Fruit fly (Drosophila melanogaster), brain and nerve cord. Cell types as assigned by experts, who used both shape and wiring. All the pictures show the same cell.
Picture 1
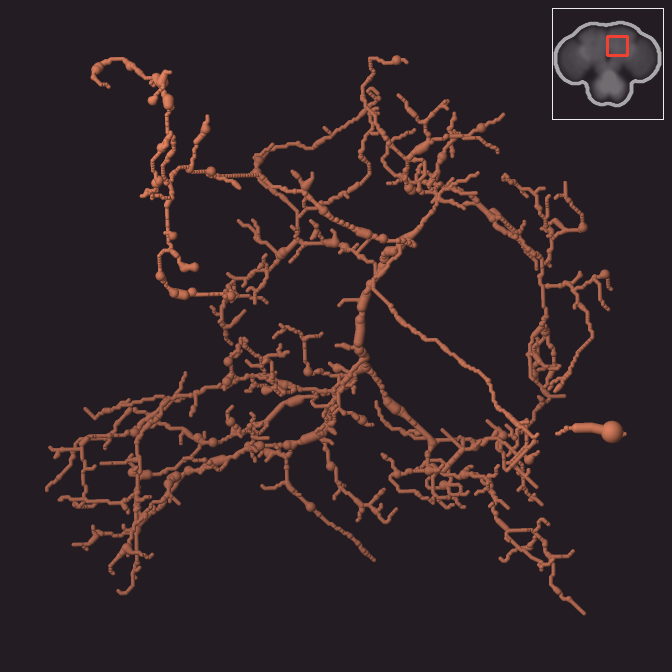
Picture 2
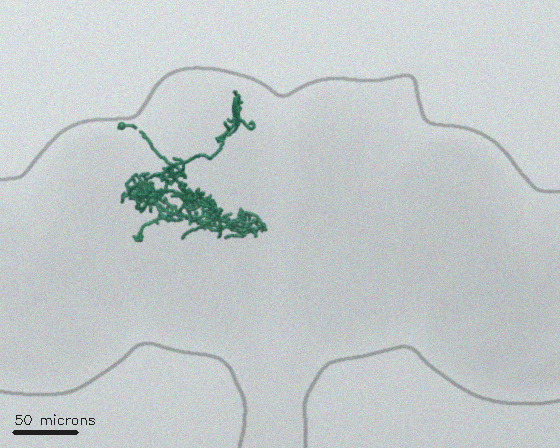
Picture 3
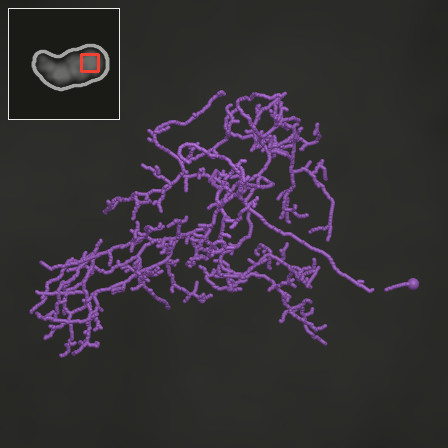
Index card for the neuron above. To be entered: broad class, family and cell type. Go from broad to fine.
central-brain intrinsic neuron; hemilineage CREl1; CL123_b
